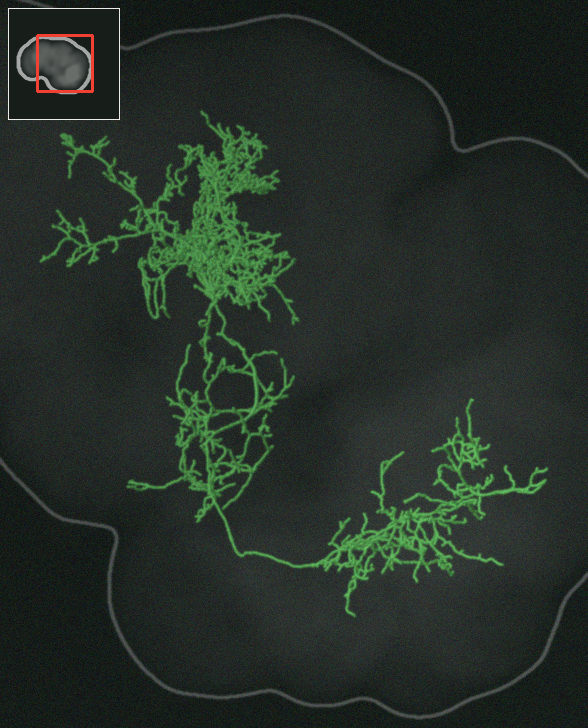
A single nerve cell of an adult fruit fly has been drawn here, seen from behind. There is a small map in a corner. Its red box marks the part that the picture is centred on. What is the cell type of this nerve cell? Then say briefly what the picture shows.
It is of cell type aSP22. This is a descending neuron. More than a hundred branch ends can be seen. As drawn here it is about as wide as it is tall.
